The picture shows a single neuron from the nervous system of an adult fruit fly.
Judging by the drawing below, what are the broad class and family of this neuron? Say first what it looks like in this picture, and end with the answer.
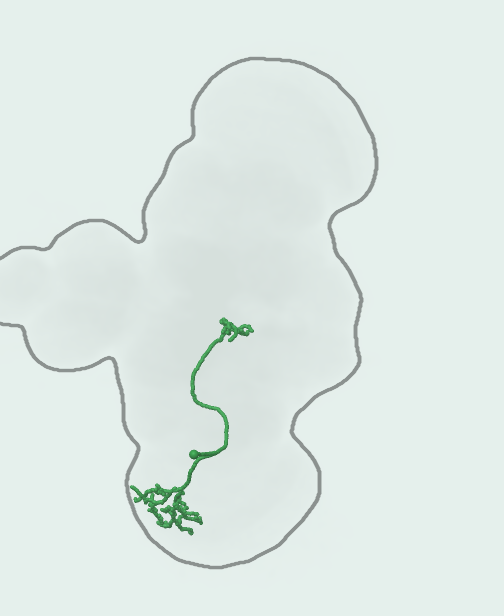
Its cell body lies at the bottom of the picture. In this view it is taller than it is wide. This is a visual projection neuron. The family is MeVP.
